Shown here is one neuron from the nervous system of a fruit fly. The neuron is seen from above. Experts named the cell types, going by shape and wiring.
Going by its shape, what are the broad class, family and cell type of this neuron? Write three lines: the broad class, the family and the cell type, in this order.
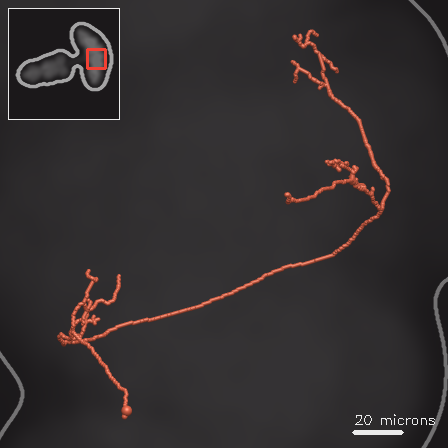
central-brain intrinsic neuron
class Kenyon Cell
KCa'b'-ap2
